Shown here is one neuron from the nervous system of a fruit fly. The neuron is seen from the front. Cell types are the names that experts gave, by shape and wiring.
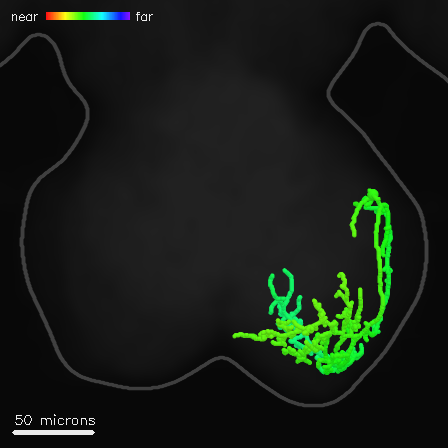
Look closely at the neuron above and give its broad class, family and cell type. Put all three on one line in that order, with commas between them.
nerve-cord intrinsic neuron, hemilineage 16B, IN16B039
